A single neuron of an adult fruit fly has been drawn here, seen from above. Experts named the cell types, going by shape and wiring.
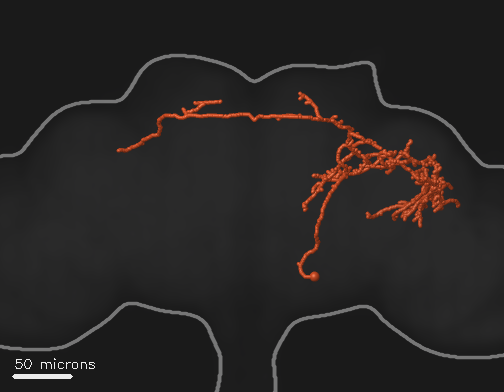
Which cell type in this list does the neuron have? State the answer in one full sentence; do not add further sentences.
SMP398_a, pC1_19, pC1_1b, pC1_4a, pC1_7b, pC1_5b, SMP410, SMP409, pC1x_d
As a matter of cell type, the neuron is pC1_7b.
